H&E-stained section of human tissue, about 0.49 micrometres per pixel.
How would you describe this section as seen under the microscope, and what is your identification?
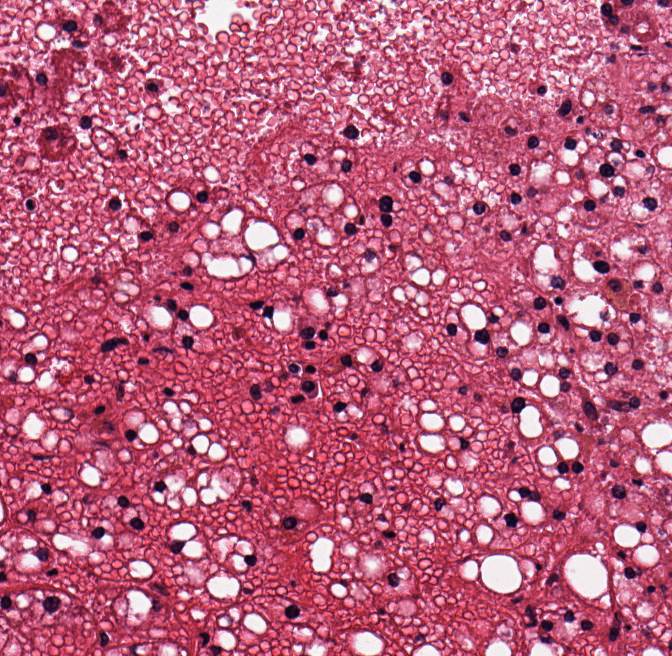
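See how finely bubbly the cytoplasm is, packed with many small round clear vacuoles. The nuclei are small, round and darkly stained, showing little chromatin detail. Between the cell nests the stroma is scant, only delicate threads, not broad fibrous bands. There are no glandular lumens or lined spaces among these vacuolated cells. This is adrenal gland.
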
